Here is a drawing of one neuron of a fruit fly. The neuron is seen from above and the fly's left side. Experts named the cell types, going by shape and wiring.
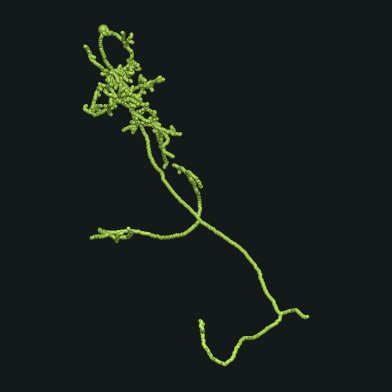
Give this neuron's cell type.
LHPV3a1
